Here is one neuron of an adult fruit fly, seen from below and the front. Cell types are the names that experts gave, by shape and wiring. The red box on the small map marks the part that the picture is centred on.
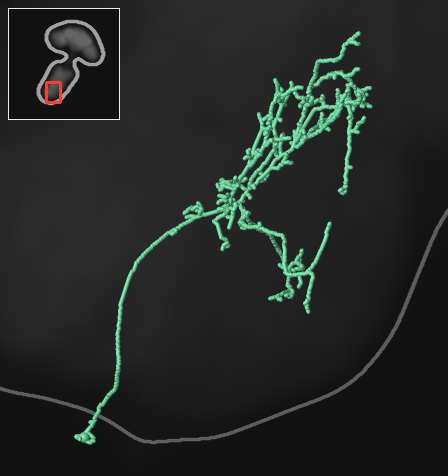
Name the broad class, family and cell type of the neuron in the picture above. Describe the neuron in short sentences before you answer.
It is in the nerve cord and does not reach the brain. The cell body can be seen at the lower left of the picture. The picture shows dozens of branch ends. It is a nerve-cord intrinsic neuron. Its family is hemilineage 04B. It is of cell type IN04B105.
